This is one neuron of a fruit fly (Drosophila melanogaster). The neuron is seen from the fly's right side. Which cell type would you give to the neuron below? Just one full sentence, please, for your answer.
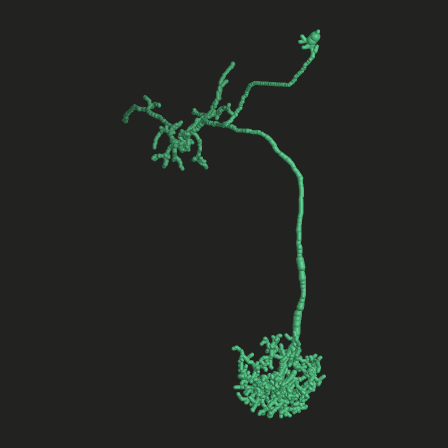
The cell type for the neuron is LoVP18.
